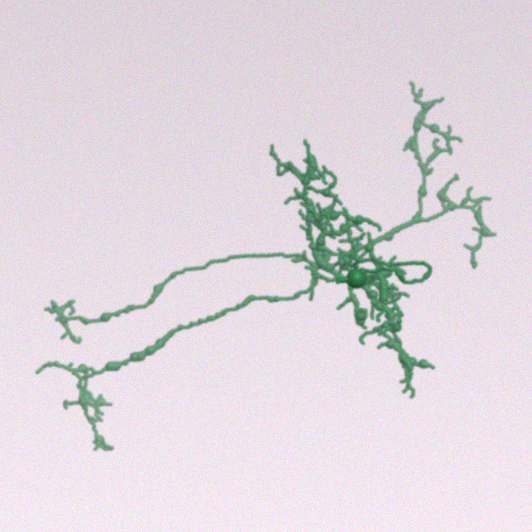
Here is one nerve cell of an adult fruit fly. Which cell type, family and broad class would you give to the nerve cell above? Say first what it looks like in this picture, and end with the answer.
The picture shows dozens of branch ends. As drawn here it is about as wide as it is tall. It is of cell type Y13. Its family is Y. Its broad class is optic-lobe intrinsic neuron.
